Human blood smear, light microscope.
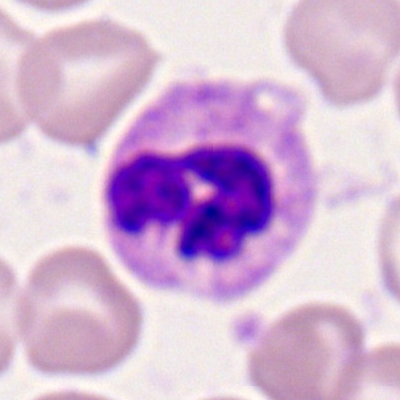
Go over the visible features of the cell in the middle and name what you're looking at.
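Outline roughly round. Nucleus in two broad lobes lying side by side across the cell; chromatin dark purple, coarsely clumped. Cytoplasm with only fine, faint granules, not coarse bright ones. Segmented neutrophil.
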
